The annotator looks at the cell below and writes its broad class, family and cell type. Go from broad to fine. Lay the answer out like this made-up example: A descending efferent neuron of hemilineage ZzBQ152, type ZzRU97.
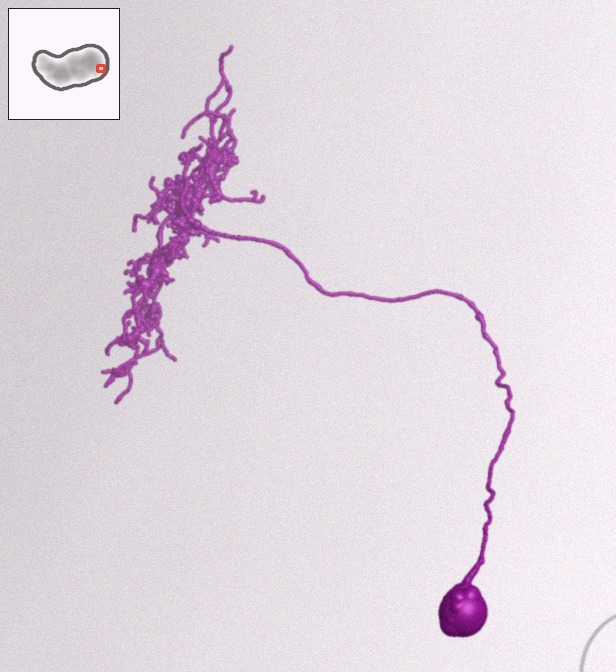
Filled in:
An optic-lobe intrinsic neuron of the Dm family, type Dm8b.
